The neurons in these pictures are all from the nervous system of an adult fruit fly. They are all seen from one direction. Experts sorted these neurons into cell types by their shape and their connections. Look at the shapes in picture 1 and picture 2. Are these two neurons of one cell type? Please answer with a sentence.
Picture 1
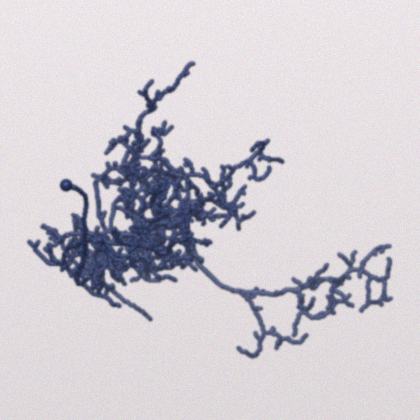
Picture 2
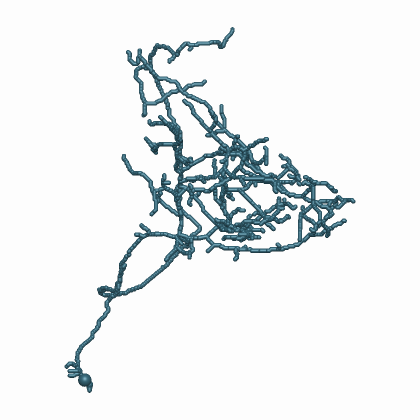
They are of different cell types.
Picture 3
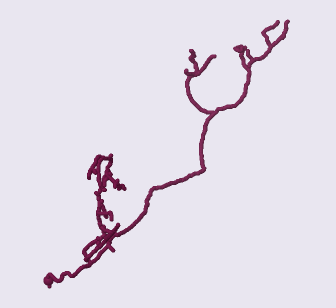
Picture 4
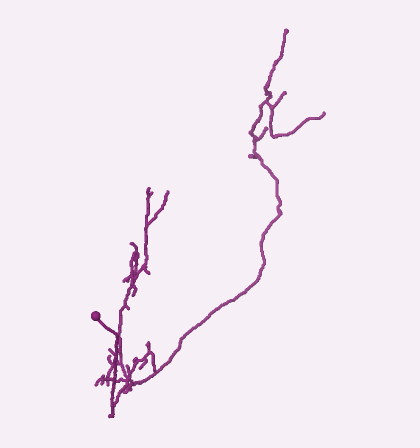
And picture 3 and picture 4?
They are of the same cell type.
